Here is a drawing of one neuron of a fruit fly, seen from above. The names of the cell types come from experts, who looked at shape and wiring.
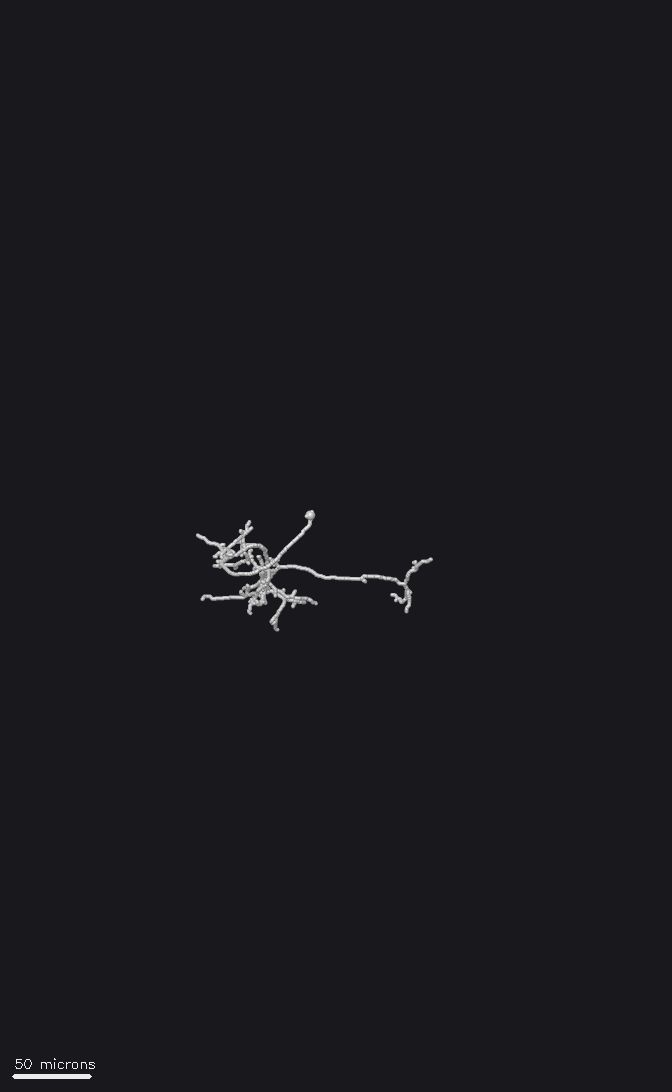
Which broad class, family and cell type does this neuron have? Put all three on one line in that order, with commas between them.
central-brain intrinsic neuron, hemilineage SMPp&v1_posterior, CL186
